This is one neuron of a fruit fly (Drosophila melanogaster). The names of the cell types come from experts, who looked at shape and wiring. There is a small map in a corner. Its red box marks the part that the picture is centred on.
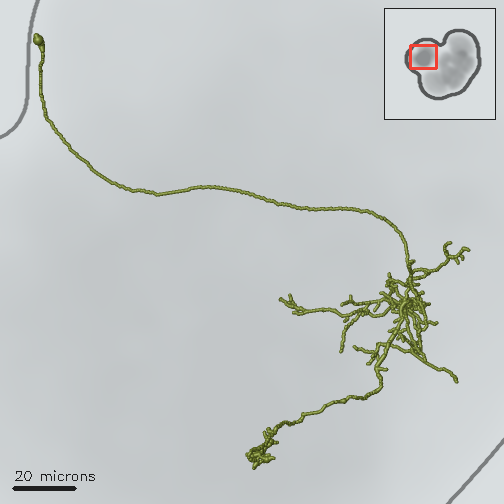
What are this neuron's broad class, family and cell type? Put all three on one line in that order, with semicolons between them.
nerve-cord intrinsic neuron; hemilineage 06A; IN06A070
